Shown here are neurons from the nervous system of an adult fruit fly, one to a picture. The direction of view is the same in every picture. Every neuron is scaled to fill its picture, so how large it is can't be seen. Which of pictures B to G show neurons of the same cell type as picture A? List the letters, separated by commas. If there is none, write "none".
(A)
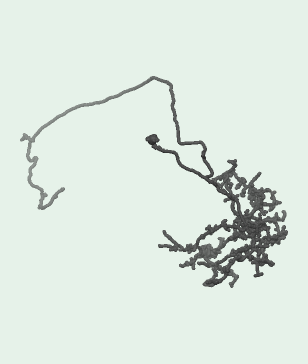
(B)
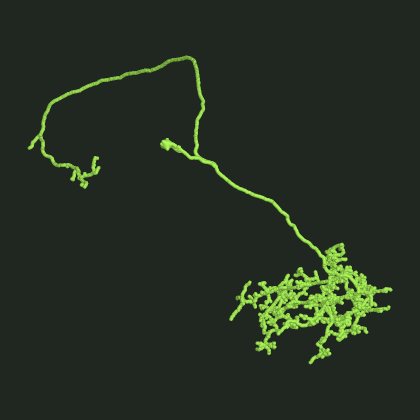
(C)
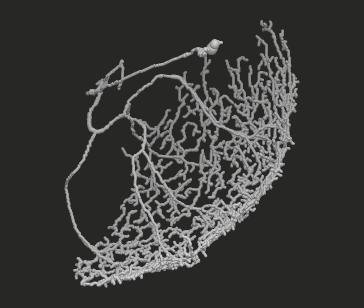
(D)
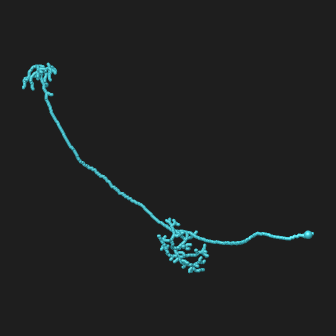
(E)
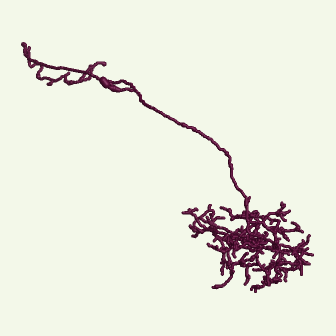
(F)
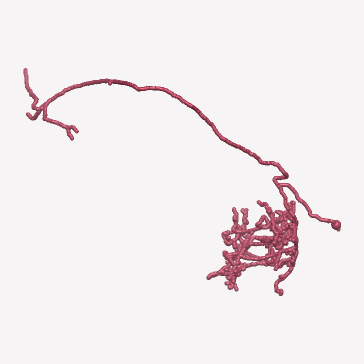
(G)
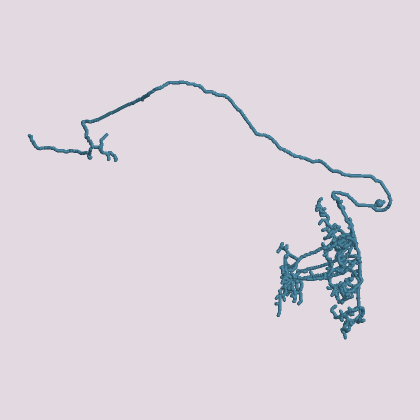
B, E, F, G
